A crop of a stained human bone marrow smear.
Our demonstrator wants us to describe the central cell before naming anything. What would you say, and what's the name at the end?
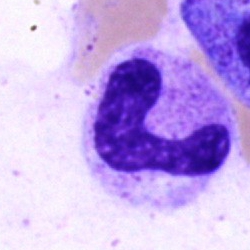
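The nucleus here is one unsegmented band, bent into an L shape. Its chromatin looks dark purple and coarsely clumped. Around it, plentiful pale lilac cytoplasm carries fine pinkish-purple granules. This is a band neutrophil.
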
